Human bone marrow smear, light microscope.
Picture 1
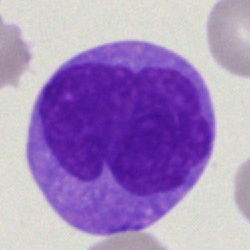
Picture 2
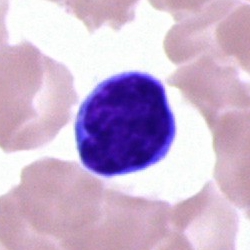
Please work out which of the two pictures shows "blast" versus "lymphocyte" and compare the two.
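Picture 1, blast; picture 2, lymphocyte. Blast: outline round and smooth, no surface projections. Chromatin finely textured and purple, without coarse dark clumps. Cytoplasm pale lilac-blue. Lymphocyte: nucleus fills almost the whole cell, leaving at most a very thin rim of cytoplasm. Chromatin dense, dark purple, coarsely clumped. No nucleoli, granules or vacuoles visible.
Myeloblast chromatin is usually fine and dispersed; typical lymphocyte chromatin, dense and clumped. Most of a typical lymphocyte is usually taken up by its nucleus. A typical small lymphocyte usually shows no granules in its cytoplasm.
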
